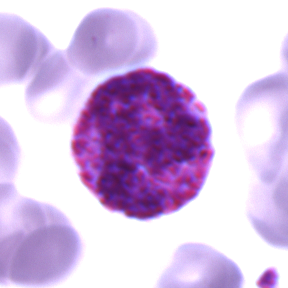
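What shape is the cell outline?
Round, with an edge made finely bumpy by granules.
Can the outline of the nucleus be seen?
No; it is hidden beneath the granules, and no granule-free rim of pale cytoplasm is visible.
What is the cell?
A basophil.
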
